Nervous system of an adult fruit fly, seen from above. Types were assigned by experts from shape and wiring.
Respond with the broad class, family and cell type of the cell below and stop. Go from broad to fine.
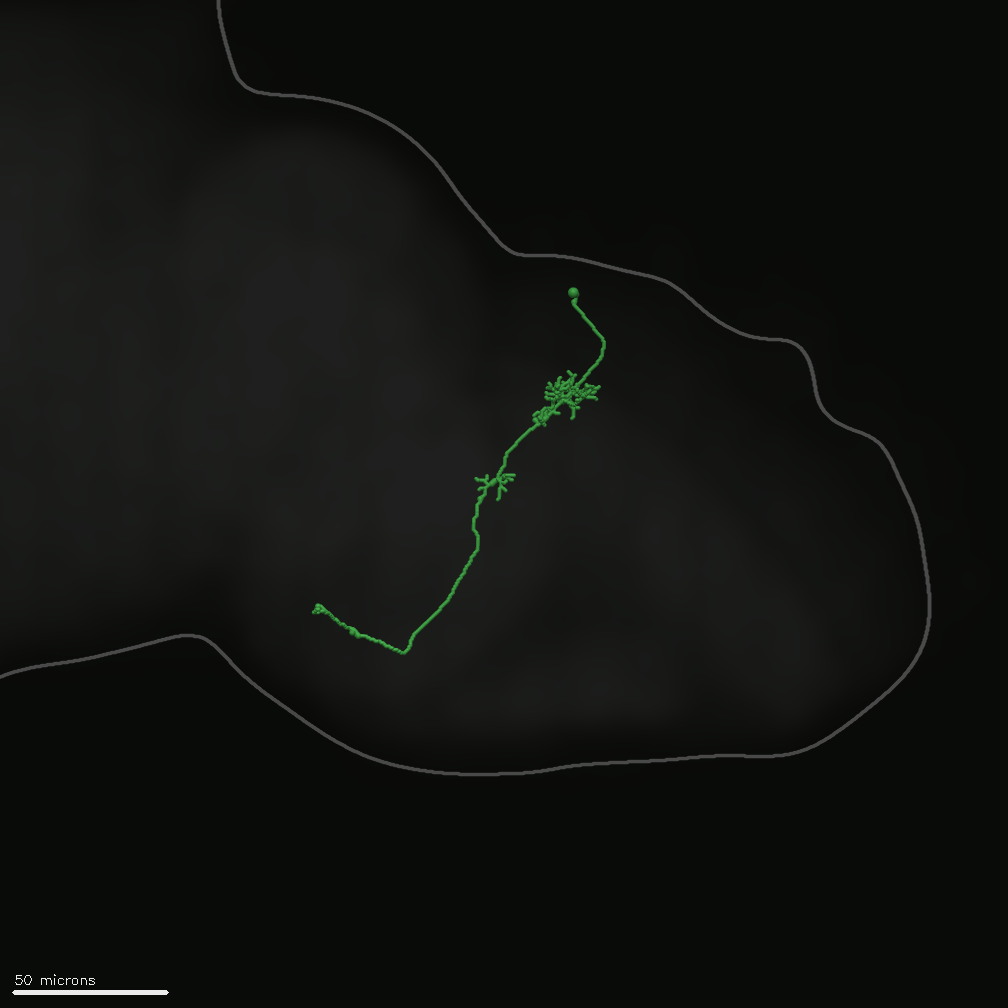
optic-lobe intrinsic neuron; Tm; Tm4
